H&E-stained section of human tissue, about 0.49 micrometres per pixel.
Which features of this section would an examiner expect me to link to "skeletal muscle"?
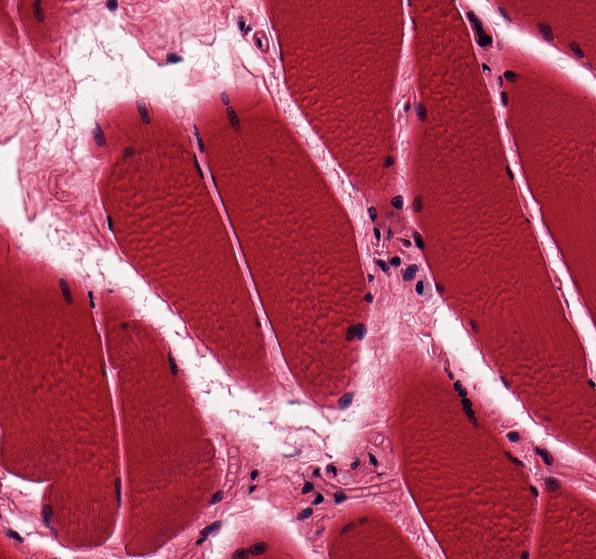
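The section is skeletal muscle. Its fibre nuclei are dark and flattened, and sit at the edges of the fibres rather than in their centres. Between the fibres lies loose, wispy, pale pink connective tissue with scattered small dark nuclei, most abundant in the upper left.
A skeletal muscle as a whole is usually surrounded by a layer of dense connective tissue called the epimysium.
The tissue between these fibres is loose, not dense, and so differs from that layer. At the centre right and bottom centre, small clusters of crowded small nuclei lie in this connective tissue. No fat cells are present anywhere in the field.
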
